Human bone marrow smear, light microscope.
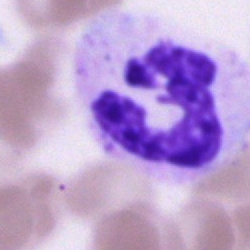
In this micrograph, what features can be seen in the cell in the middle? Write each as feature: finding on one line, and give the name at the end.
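Shape: roughly round, with a smooth edge.
Nucleus: a curved band bent like the numeral 3.
Chromatin: dark purple, coarsely clumped.
Granules: sparse, fine and purple, scattered in the cytoplasm.
Cell type: segmented neutrophil.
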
